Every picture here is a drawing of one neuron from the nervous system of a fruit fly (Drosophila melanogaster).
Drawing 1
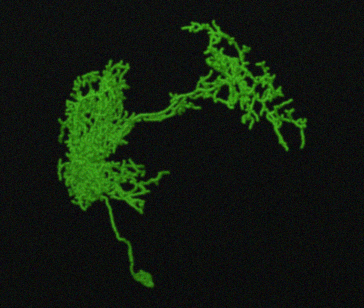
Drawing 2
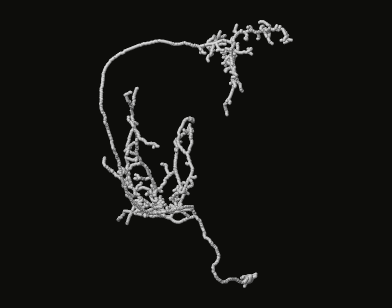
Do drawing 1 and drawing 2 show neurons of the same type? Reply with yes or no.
no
